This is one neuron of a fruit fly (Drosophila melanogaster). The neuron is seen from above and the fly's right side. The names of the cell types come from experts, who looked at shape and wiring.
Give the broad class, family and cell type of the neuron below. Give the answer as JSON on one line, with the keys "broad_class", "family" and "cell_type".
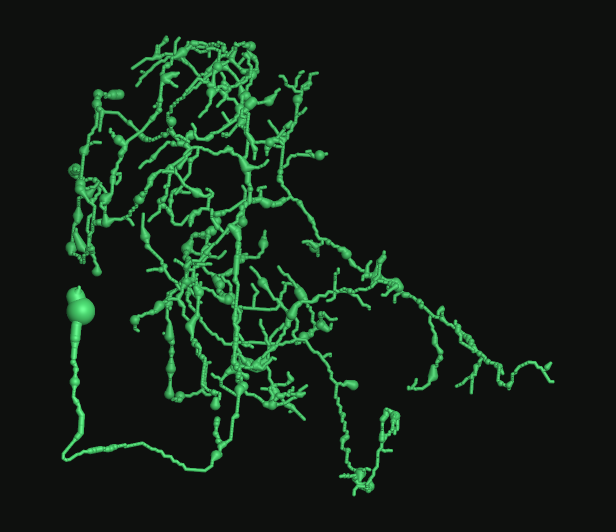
{"broad_class": "central-brain intrinsic neuron", "family": "hemilineage SLPpm1", "cell_type": "CB1945"}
